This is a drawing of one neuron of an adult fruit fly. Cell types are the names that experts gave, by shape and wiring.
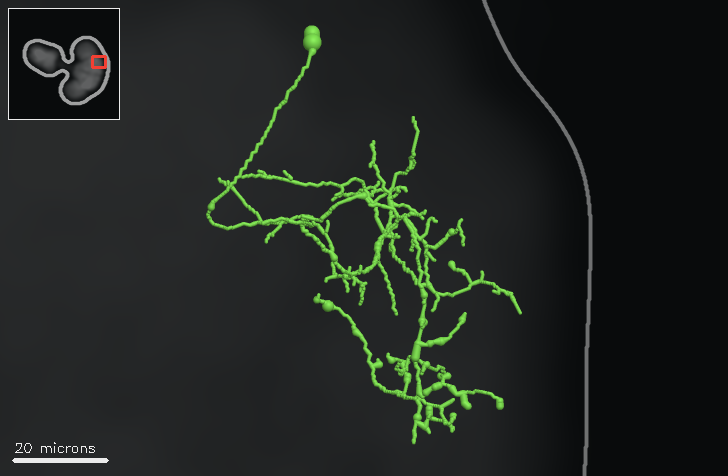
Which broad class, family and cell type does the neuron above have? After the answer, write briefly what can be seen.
Its broad class is central-brain intrinsic neuron. Its family is hemilineage LHp2. Its cell type is SLP274. The cell body is at the top of the picture. By the scale bar it is about 90 microns tall in this view. Dozens of branch ends can be seen.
